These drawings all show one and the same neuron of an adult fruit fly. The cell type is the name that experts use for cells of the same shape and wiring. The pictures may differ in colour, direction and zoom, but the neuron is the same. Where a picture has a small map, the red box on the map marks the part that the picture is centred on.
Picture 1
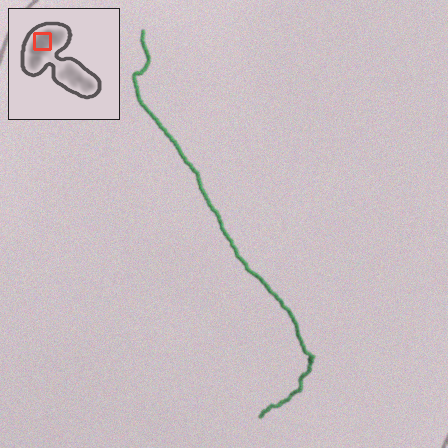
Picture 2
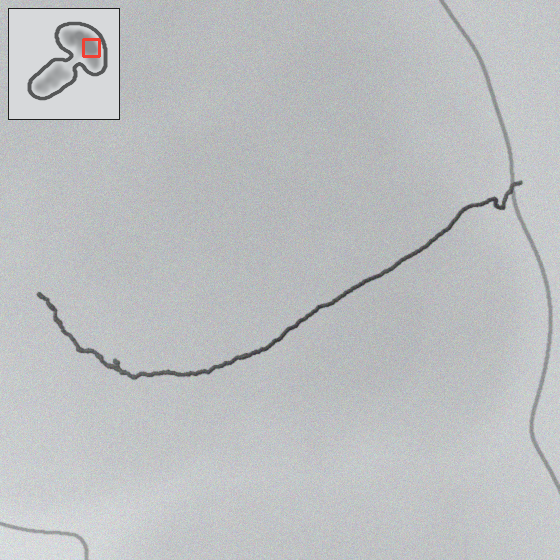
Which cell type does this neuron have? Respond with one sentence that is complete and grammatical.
It is the cell type JO-ED2_a to which this neuron belongs.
